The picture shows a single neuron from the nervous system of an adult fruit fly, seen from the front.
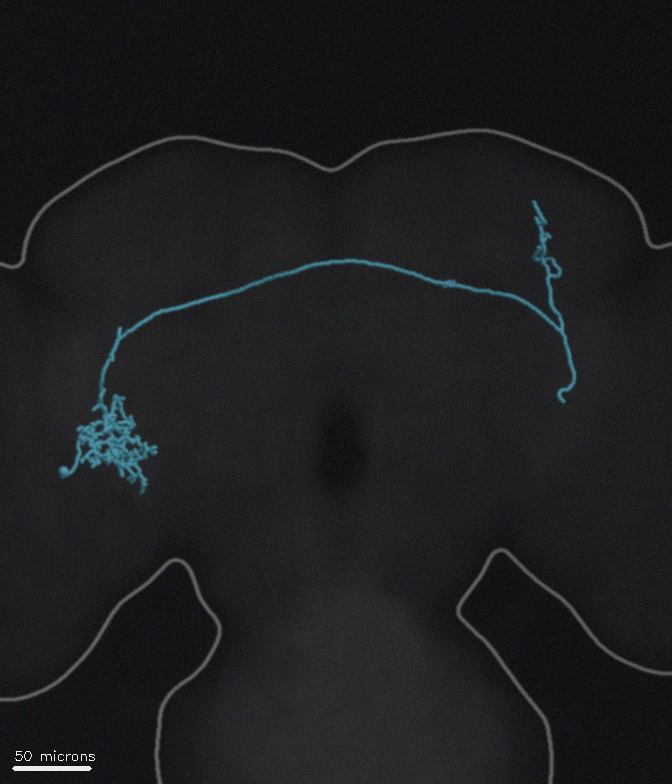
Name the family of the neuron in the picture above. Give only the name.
hemilineage VLPl&p2_lateral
